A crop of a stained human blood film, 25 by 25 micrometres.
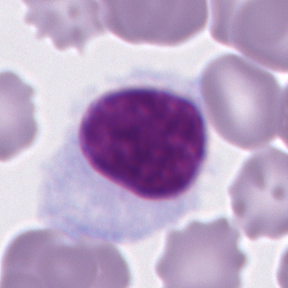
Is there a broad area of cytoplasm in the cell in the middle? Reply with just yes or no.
Yes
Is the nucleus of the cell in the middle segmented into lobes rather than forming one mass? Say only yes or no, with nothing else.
No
